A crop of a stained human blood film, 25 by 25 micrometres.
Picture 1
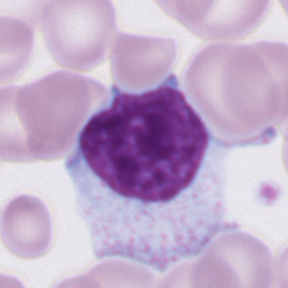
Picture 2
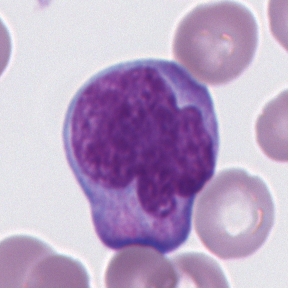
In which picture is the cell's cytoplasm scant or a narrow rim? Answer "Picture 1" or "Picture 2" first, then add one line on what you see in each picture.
Picture 2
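What picture 1 shows: The cytoplasm is plentiful and very pale grey-blue.
What picture 2 shows: The nucleus fills most of the cell.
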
